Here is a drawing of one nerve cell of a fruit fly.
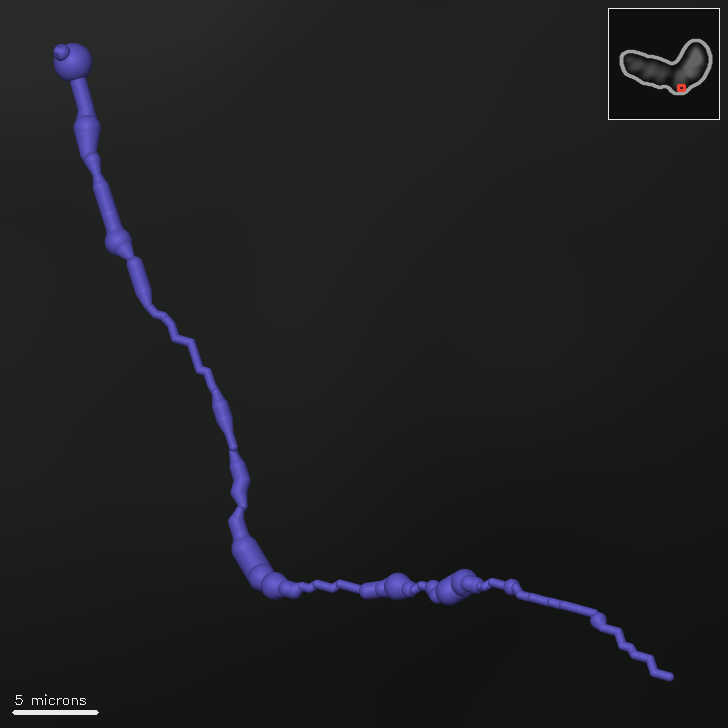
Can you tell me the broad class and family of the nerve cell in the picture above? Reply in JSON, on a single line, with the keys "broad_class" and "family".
{"broad_class": "photoreceptor or other optic-lobe sensory neuron", "family": "class visual"}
